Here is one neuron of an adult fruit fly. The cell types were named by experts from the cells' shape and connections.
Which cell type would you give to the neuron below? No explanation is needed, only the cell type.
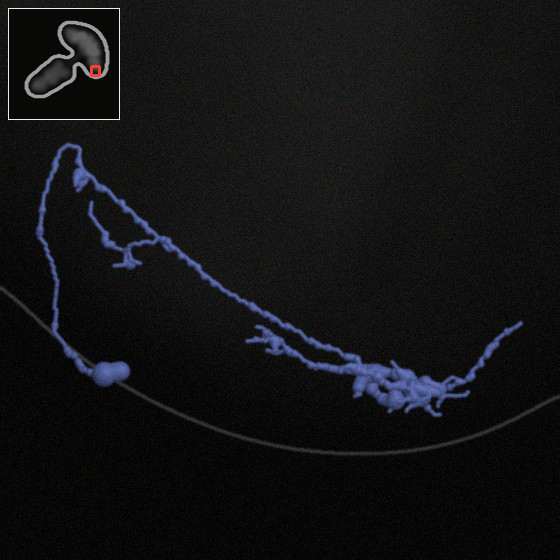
C3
